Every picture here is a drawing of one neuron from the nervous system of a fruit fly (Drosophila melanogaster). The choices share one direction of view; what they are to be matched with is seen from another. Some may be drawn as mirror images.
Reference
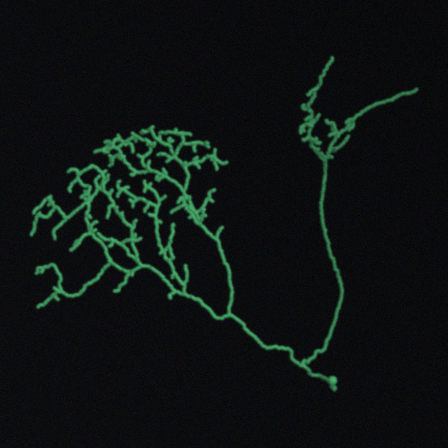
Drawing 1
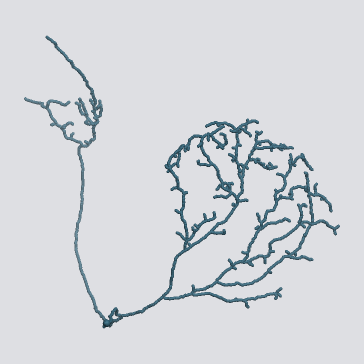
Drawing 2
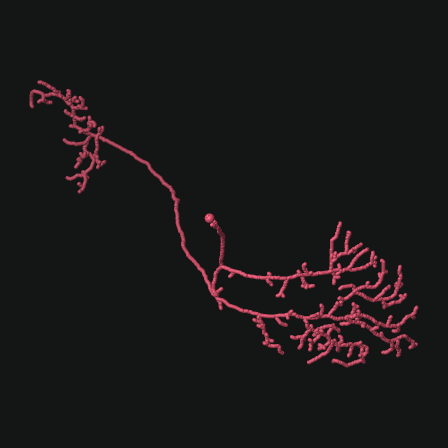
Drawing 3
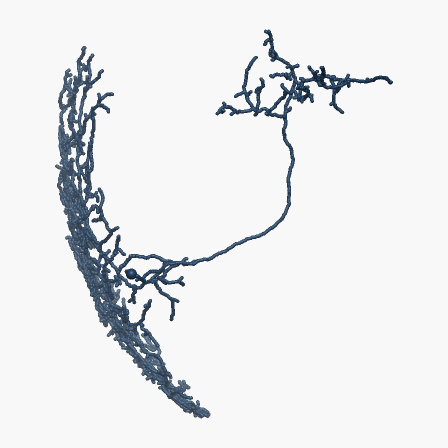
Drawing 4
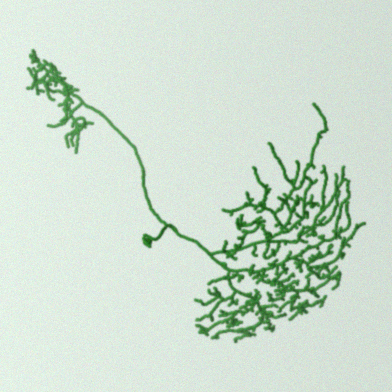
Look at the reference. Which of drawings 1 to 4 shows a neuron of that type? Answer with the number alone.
1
